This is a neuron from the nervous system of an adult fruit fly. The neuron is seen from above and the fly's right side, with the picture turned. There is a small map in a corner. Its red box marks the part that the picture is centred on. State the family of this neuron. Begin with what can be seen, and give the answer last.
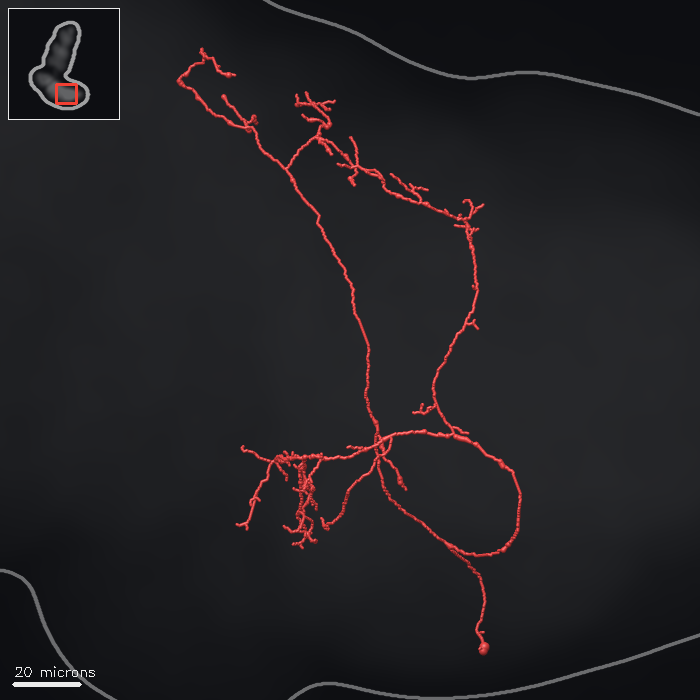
From top to bottom in the picture it spans about 190 microns. The picture shows dozens of branch ends. It is a central-brain intrinsic neuron. Its family is hemilineage AOTUv3_dorsal.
